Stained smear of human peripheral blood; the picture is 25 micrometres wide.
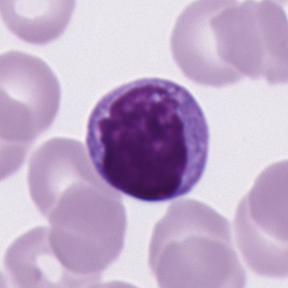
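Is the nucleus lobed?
No; it is a single, roughly oval mass.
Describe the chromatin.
Dark purple and coarsely clumped, with no nucleoli to be seen.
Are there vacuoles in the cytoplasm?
None are visible.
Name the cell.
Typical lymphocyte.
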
